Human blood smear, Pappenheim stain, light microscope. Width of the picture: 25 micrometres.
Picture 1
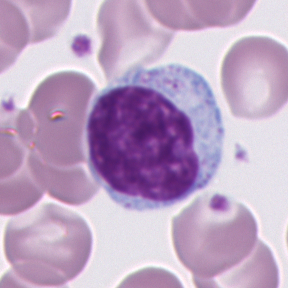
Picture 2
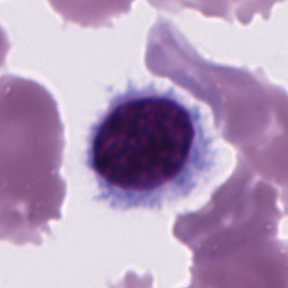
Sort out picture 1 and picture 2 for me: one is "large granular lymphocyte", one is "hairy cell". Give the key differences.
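The large granular lymphocyte is in picture 1, and the hairy cell in picture 2. The cell in picture 1 is about 13 micrometres across, with a single oval nucleus, not lobed, that lies toward the lower left and fills about 60% of the cell's area. Its chromatin is coarse and clumped into dark patches, and a few fine reddish-purple granules are scattered through its pale blue cytoplasm.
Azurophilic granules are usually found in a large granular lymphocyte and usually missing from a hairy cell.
The hairy cell in picture 2 has fine hair-like projections extending from its surface around the whole circumference. Its nucleus shows no distinct nucleolus and is surrounded by only a narrow rim of cytoplasm, pale blue as in picture 1.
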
